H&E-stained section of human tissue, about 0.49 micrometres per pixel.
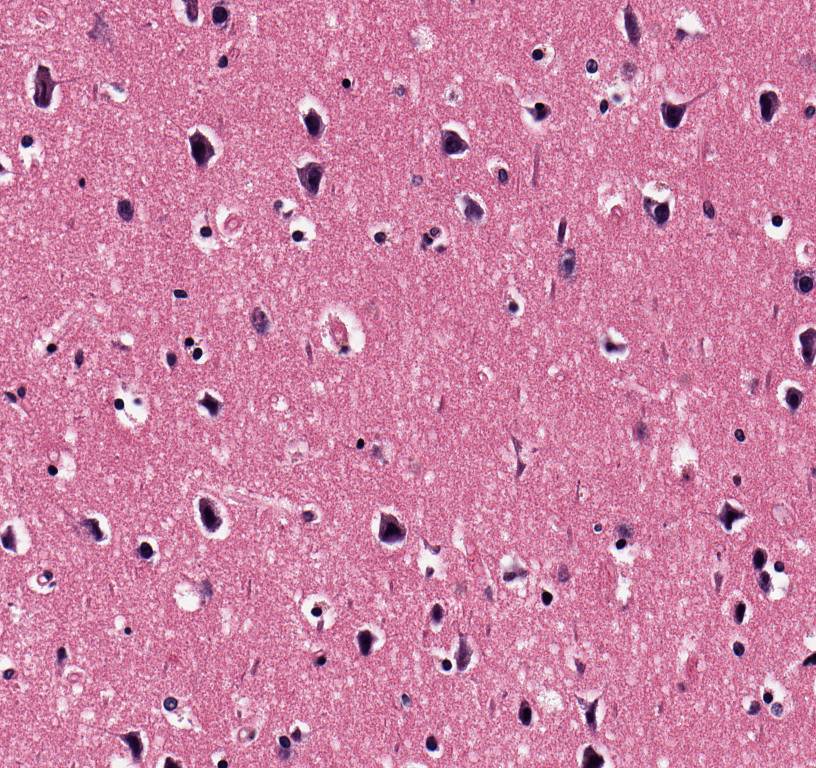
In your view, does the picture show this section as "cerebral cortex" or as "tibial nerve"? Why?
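It's cerebral cortex. Neurons with angular, triangular cell bodies are spread across the field, some tapering into a single process, all set in a pink, finely granular neuropil.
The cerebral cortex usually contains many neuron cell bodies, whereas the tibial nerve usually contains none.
Many of the neuronal cell bodies are shrunken and dark purple, so their nuclei are hard to tell from the cytoplasm. Small round dark glial nuclei, much smaller than the neurons, are scattered among them.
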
